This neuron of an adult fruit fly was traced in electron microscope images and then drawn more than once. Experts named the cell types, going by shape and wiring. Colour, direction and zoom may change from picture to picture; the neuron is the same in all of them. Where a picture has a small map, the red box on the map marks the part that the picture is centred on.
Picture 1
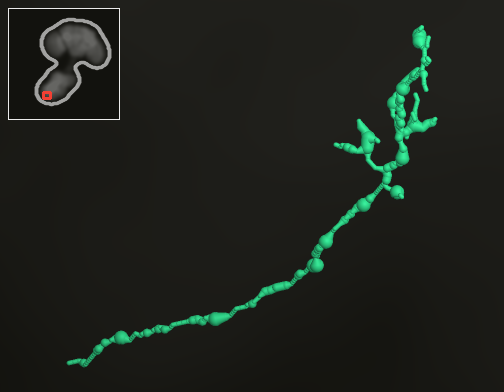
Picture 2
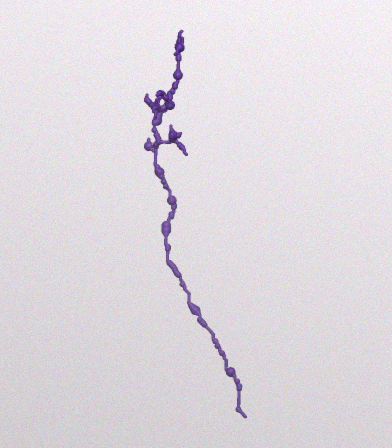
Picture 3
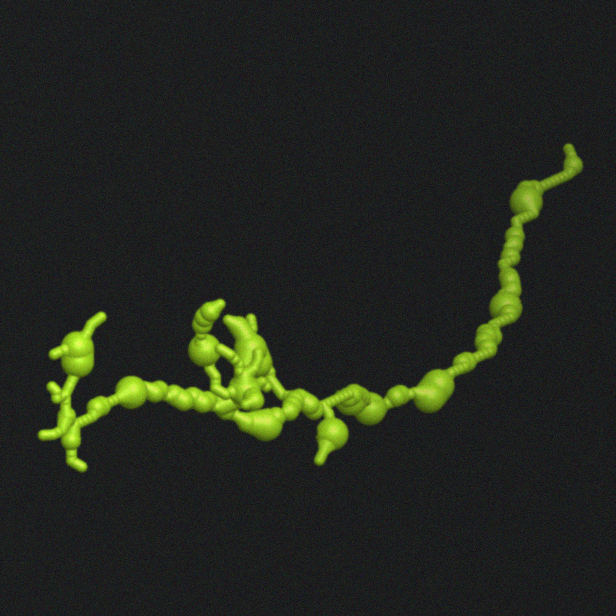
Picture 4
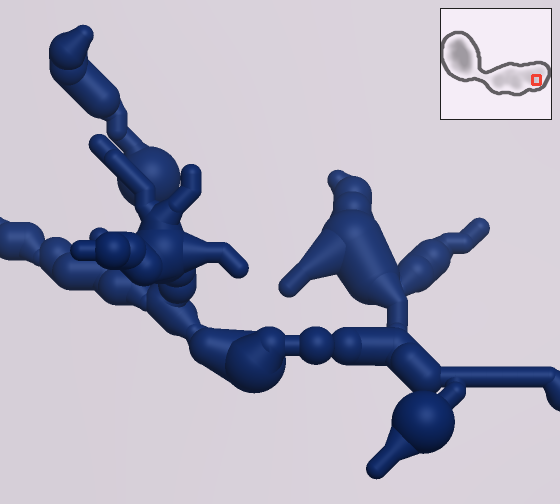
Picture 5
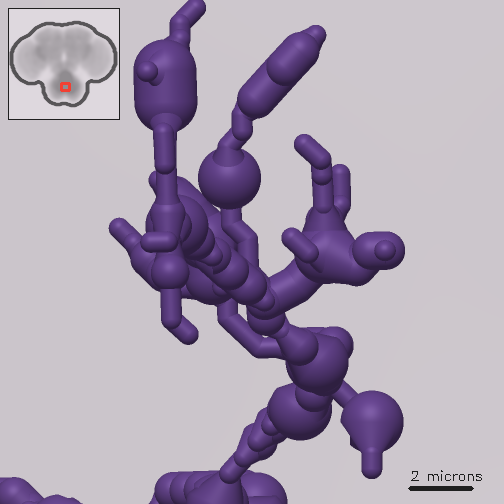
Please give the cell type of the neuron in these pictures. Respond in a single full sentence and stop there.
The cell type of the neuron here is SNta30.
